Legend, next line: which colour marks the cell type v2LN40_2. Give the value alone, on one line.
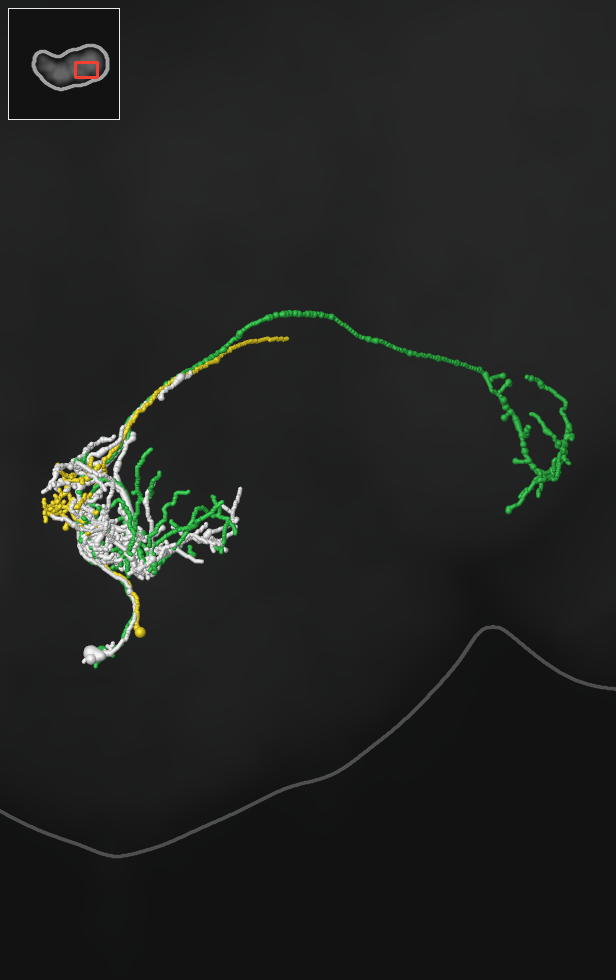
white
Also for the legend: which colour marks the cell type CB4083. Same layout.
green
